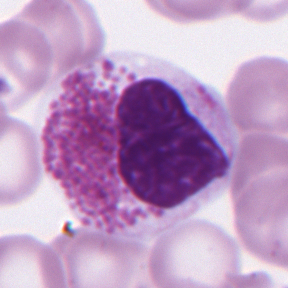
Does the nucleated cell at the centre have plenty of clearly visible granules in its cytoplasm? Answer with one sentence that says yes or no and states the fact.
Yes, many granules can be seen in the cytoplasm of the cell.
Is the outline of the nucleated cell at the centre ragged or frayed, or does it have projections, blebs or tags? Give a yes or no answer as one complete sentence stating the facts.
No, this cell has a smooth edge with no projections, blebs or tags.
